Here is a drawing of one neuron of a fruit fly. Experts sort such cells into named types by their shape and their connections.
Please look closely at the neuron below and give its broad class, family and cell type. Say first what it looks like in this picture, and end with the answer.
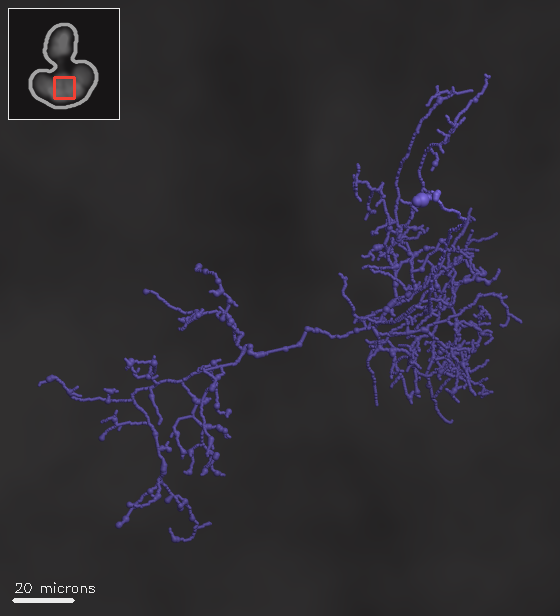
From left to right in the picture it spans about 170 microns. As drawn here it is about as wide as it is tall. It is a central-brain intrinsic neuron. Its family is hemilineage DM5_central. The cell type is LAL163.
